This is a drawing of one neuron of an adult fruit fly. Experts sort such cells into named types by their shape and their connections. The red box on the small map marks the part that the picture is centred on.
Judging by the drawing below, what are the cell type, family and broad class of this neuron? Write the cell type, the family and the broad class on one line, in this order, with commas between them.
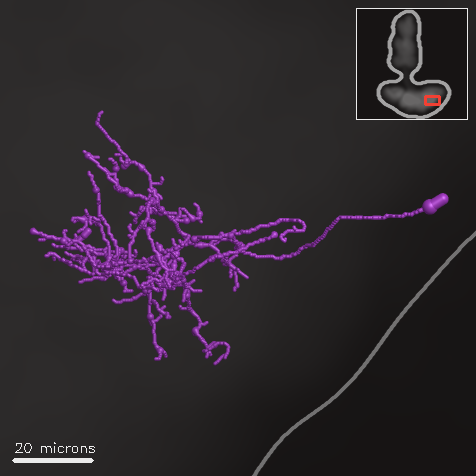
AVLP004_b, hemilineage LHl1, central-brain intrinsic neuron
